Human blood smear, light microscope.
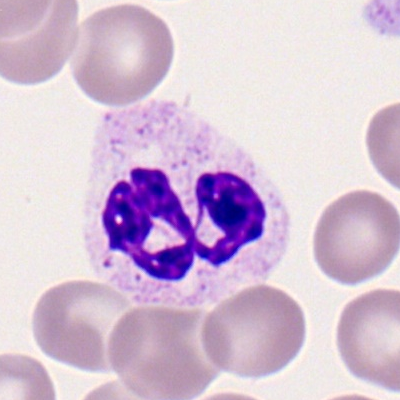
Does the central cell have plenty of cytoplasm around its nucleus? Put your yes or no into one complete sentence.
Yes, the cytoplasm of this cell is abundant.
